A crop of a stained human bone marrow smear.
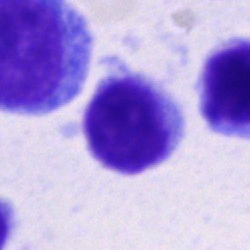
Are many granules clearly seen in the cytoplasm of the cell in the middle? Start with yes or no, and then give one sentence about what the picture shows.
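No. No granules can be seen in the cytoplasm.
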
